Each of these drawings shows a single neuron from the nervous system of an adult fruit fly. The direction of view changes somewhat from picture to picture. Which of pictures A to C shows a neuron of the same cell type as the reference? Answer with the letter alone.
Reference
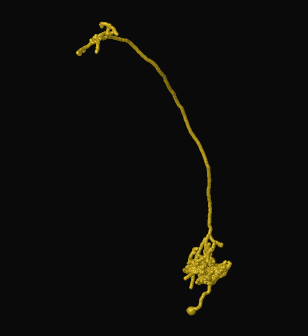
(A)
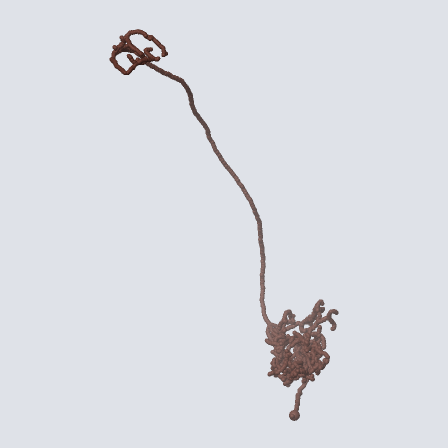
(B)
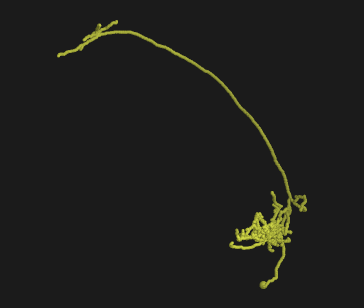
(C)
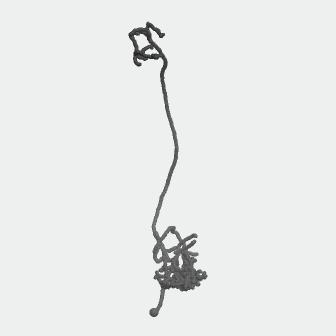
B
